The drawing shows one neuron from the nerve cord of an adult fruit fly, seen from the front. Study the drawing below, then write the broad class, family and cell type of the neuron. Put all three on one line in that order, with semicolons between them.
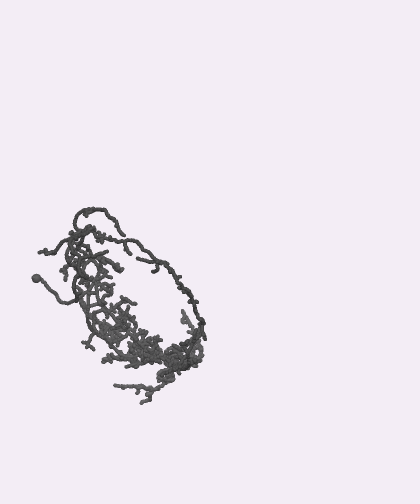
nerve-cord intrinsic neuron; hemilineage 03A; IN03A035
